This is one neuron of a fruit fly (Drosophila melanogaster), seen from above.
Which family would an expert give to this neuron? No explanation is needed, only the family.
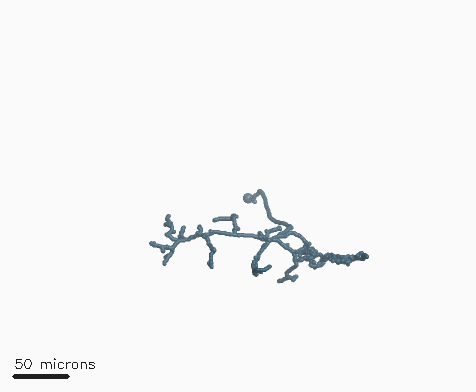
hemilineage MX3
